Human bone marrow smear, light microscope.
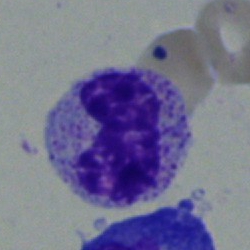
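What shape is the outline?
Roughly round, as far as I can tell.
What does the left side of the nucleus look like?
A notch indents it there, and I see no nucleoli in the nucleus.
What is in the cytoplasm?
Fine purple granules, scattered all through it.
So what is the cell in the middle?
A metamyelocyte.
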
